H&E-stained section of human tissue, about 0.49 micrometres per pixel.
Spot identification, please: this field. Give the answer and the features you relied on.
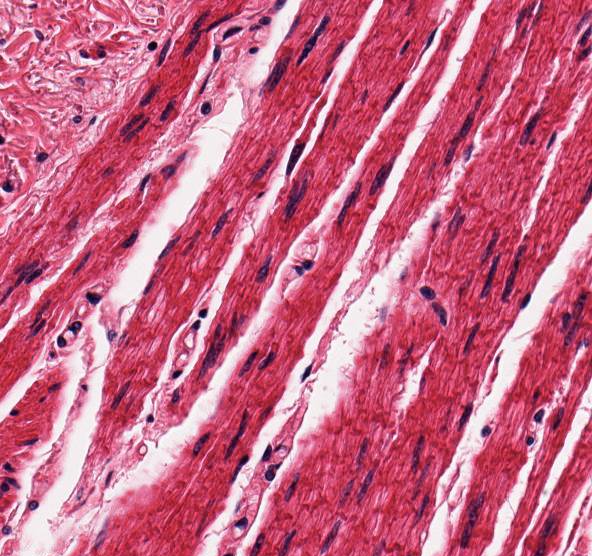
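Answer: smooth muscle. The nuclei are elongated and lie along the long axis of the fibres, within their interior rather than pressed against their edges.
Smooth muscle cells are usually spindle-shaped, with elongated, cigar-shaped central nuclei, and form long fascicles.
Empty white clefts running parallel to the fibre bands partly pull them apart. A patch of wavy pink collagenous connective tissue occupies the upper left corner.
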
